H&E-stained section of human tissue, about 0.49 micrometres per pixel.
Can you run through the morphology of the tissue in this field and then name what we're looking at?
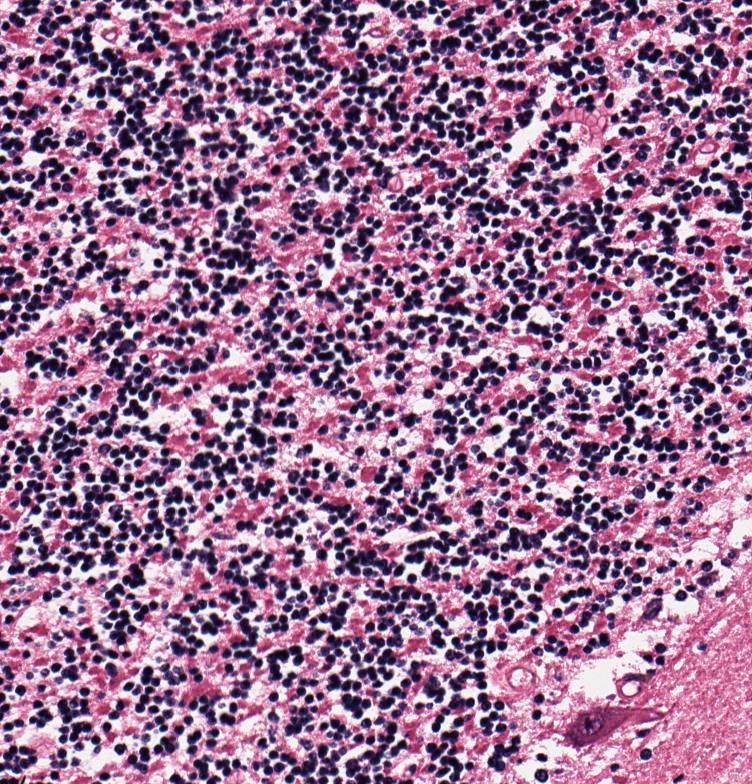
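A dense sheet of small, closely packed nuclei occupies nearly the whole field. These nuclei are round and very darkly stained, with little visible cytoplasm. Irregular pink patches without nuclei are scattered among them. The lower right corner contains a pale pink, finely fibrillar zone with very few nuclei. The tissue is cerebellum.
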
